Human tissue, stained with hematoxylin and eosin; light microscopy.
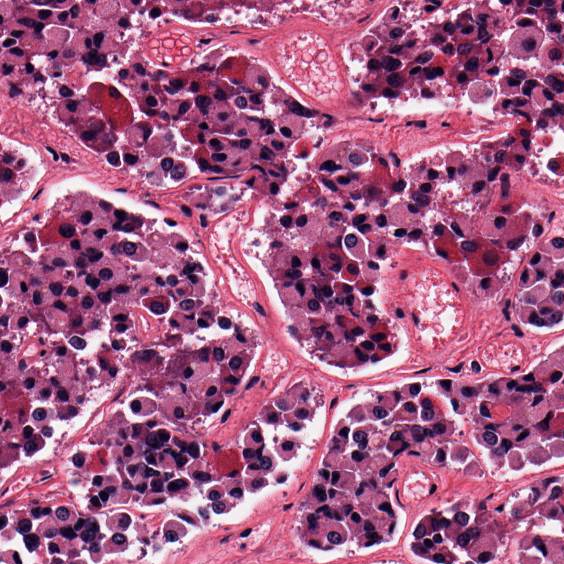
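Pituitary: rounded nests of cells fill the field, parted by thin pink fibrous septa. Within the nests, cytoplasmic staining varies, some cells deep red, others pale purple-grey. Nuclei are mostly round, dark and fairly uniform in size. Larger cells with abundant, intensely eosinophilic cytoplasm are scattered among them.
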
